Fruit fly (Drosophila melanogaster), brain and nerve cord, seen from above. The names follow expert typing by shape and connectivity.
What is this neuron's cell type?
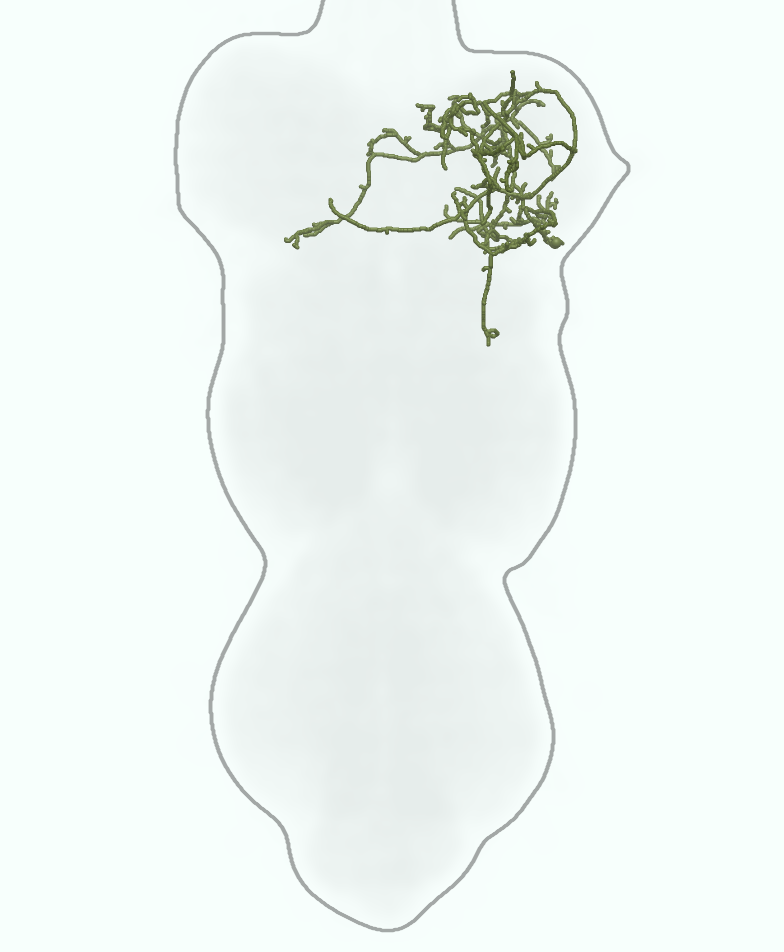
IN04B010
